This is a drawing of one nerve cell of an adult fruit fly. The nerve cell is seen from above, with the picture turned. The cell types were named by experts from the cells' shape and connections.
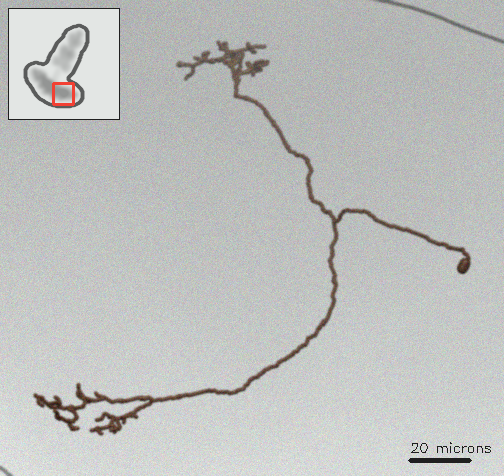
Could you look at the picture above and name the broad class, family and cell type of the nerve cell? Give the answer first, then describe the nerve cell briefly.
Its broad class is visual projection neuron. The family is hemilineage VPNd2. The cell type is LC10d. Its cell body lies on the right of the picture. From left to right in the picture it spans about 150 microns.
